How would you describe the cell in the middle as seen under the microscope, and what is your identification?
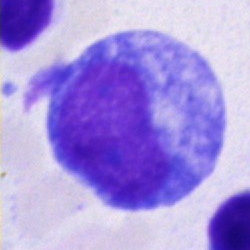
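Nucleus off-centre, displaced toward the lower left of the cell. Broad rim of blue cytoplasm, mainly on the upper-right side of the nucleus, mottled with many pale, nearly unstained patches. Small ragged projection at the upper-left edge of the cell. Promyelocyte.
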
